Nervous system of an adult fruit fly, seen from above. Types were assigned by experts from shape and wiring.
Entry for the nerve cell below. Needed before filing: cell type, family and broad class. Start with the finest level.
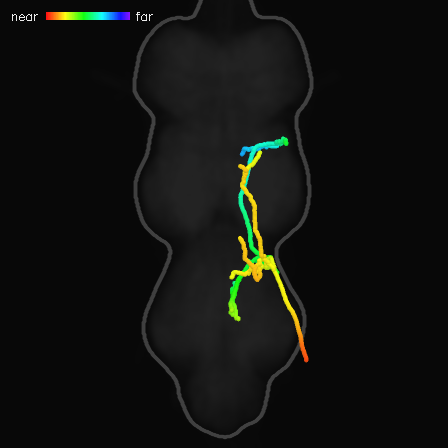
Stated: SNpp12; class mechanosensory proprioceptive; sensory neuron entering the nerve cord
